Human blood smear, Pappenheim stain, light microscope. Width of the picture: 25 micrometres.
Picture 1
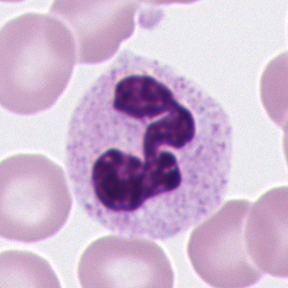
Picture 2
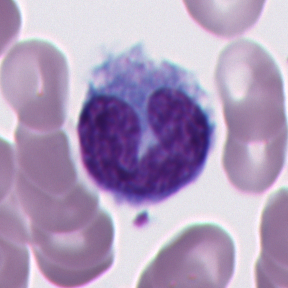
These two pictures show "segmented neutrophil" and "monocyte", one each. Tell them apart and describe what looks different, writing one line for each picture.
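In picture 1 we see a segmented neutrophil: The cytoplasm is evenly filled with fine lilac granules.
In picture 2 we see a monocyte: The cytoplasm shows no distinct granules.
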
